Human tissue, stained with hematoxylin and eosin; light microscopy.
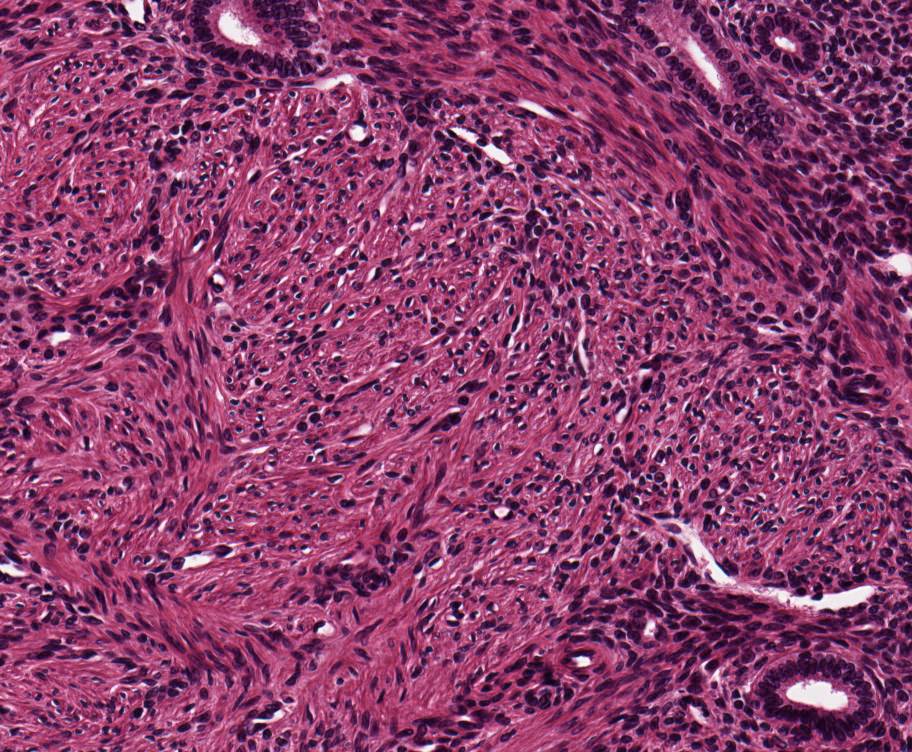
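Uterus other than the cervix. Central nodule cells have small oval dark nuclei and scant, poorly outlined cytoplasm. Between nodules, pink spindle cells form interlacing, curving fascicles. Small round glands, top and bottom right, have tall columnar cells with crowded, elongated, dark nuclei at several levels.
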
